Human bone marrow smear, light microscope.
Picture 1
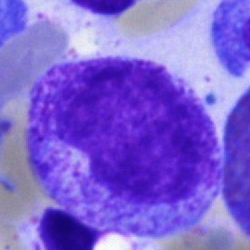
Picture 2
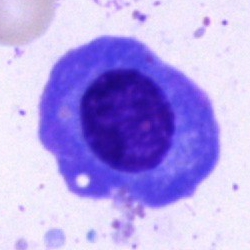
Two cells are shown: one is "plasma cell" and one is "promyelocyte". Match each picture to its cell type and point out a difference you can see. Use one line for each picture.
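In picture 1 we see a promyelocyte: Many small reddish-purple granules are scattered through the cytoplasm.
In picture 2 we see a plasma cell: No granules are visible in the cytoplasm.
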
